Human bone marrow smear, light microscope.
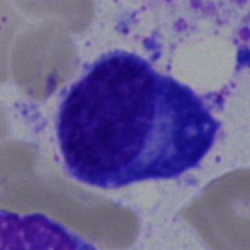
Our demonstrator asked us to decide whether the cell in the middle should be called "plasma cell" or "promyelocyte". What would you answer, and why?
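My answer is plasma cell. The nucleus lies off-centre toward the left side of the cell, and the chromatin is dense and dark purple.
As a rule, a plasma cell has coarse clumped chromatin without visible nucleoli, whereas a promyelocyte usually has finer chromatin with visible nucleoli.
The cytoplasm here is deep blue, and right beside the nucleus I see a pale zone in it.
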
